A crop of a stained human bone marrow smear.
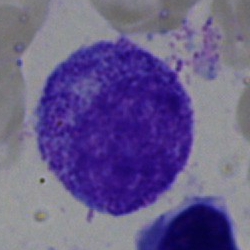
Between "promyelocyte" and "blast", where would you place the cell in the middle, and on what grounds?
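This is a promyelocyte. Granules show, their edges softened by slight blur, and no clear granule-free rim of cytoplasm appears at the cell's edge.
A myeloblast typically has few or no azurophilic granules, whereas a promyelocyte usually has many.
The outline is nearly circular, with a slightly paler, less crowded patch at upper left.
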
